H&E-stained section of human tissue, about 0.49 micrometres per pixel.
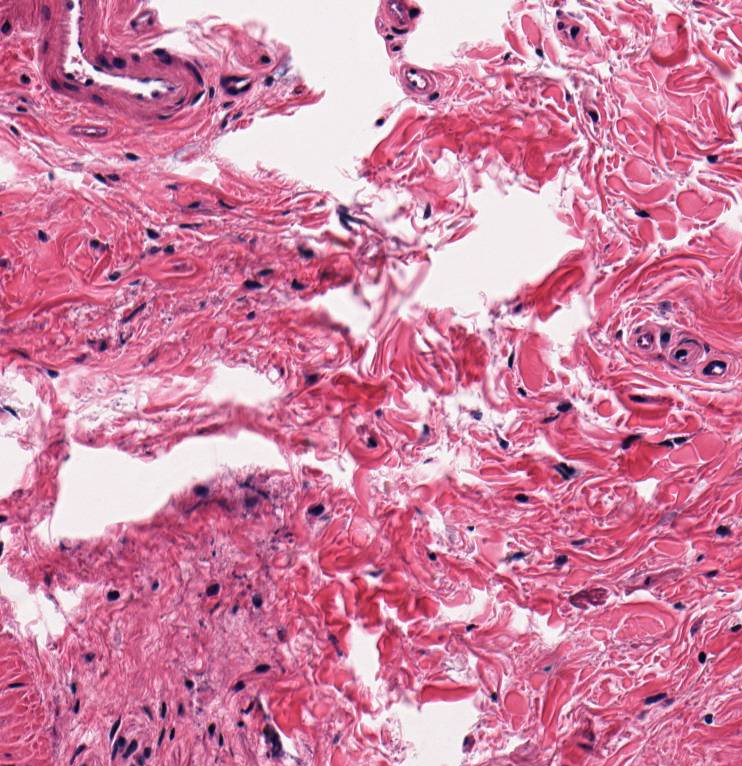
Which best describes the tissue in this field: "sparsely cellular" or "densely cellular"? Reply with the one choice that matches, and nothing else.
Sparsely cellular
